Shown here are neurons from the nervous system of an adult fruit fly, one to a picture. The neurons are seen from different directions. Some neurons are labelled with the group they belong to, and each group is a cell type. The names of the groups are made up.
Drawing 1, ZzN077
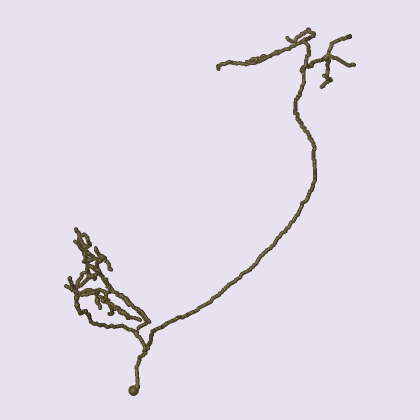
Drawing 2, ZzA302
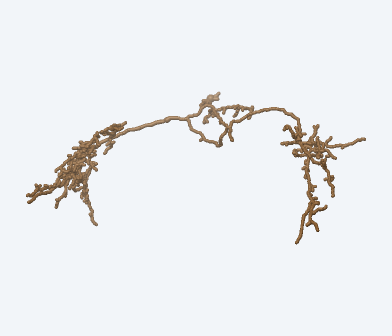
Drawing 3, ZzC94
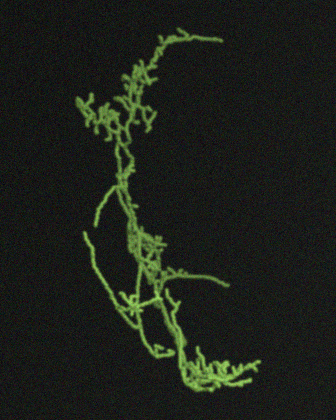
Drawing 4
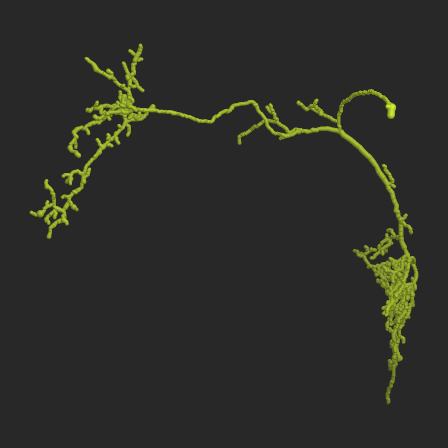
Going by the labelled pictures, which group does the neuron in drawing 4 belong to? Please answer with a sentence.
It belongs to ZzA302.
